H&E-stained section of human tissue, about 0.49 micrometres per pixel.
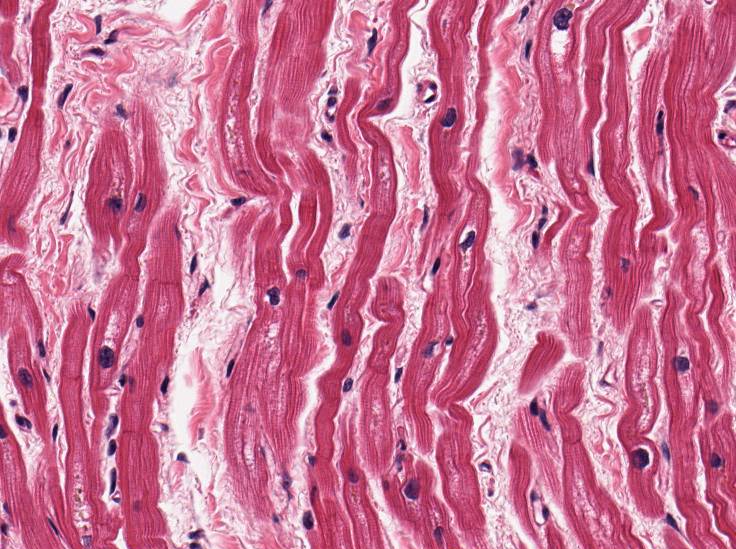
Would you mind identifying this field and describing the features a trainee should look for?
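Myocardium is the tissue shown. Elongated muscle fibres run roughly top to bottom throughout, some branching to join neighbours, with oval nuclei in their centres.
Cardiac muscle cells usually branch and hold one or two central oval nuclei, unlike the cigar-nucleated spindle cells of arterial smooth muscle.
Loose, pale pink fibrillar connective tissue with scattered small dark nuclei lies between the fibres.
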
